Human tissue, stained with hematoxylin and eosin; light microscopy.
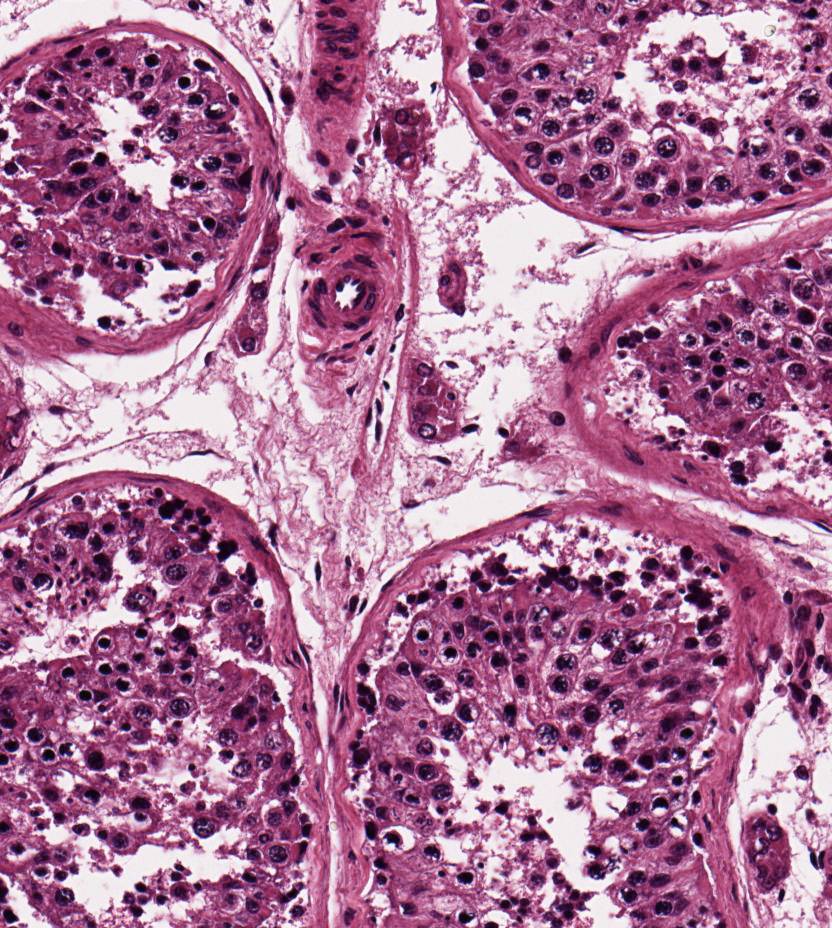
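Testis. Large rounded tubule profiles, separated by a branching central band of interstitial tissue. Tubule walls thin, pink, fibrous, with flattened elongated nuclei. Small dense dark nuclei crowded toward tubule centres. In interstitium right of central vessel: small polygonal-cell clusters, abundant pink cytoplasm, round nuclei.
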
